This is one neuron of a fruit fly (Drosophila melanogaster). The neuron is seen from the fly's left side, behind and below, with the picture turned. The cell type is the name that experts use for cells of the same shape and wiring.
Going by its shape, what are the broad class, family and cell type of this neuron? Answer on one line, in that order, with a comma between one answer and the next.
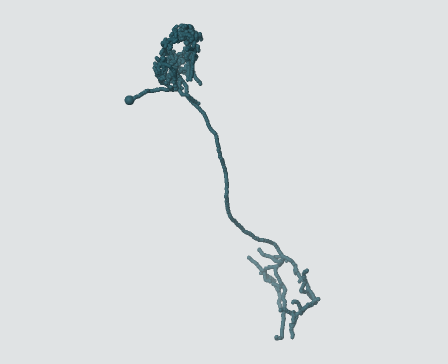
central-brain intrinsic neuron, hemilineage AOTUv4_dorsal, AOTU001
